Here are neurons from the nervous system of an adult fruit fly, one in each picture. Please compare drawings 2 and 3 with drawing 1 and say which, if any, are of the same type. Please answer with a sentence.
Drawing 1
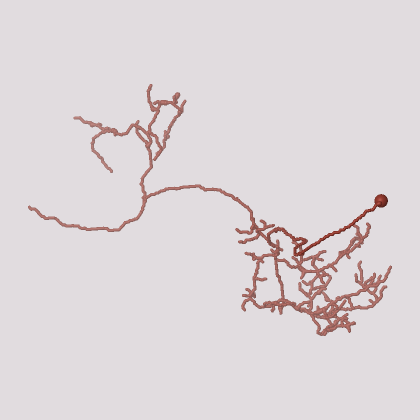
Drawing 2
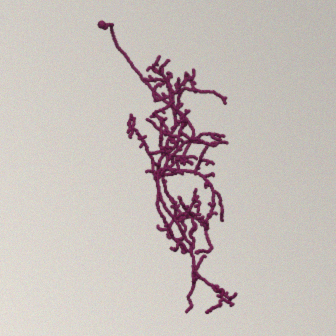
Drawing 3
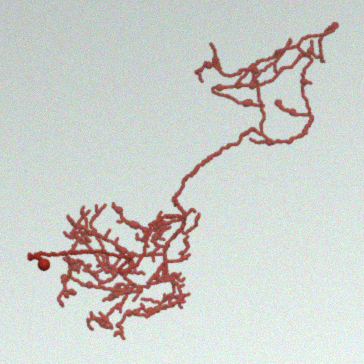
Drawing 3 is of the same cell type.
